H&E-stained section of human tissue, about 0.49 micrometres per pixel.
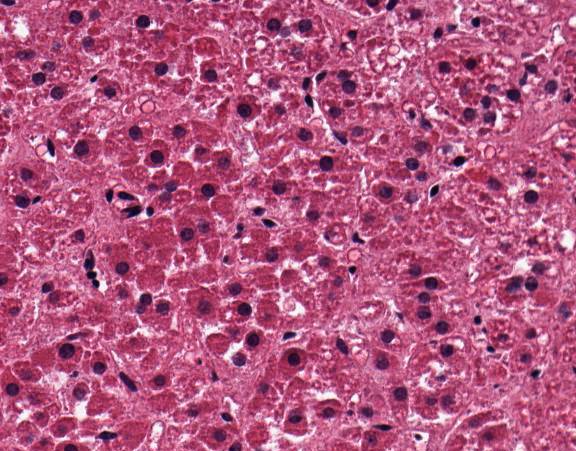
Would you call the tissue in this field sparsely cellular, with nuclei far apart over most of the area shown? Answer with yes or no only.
No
